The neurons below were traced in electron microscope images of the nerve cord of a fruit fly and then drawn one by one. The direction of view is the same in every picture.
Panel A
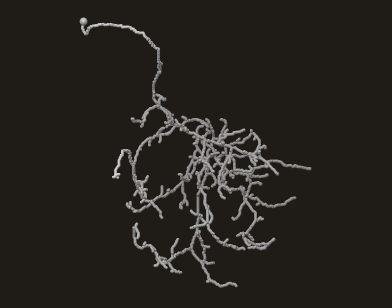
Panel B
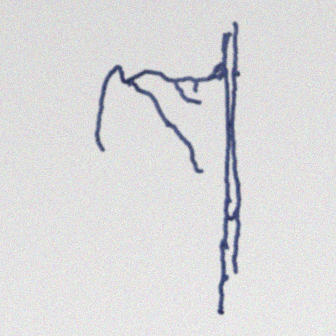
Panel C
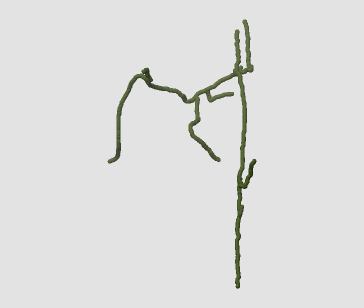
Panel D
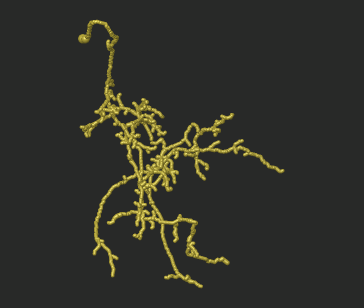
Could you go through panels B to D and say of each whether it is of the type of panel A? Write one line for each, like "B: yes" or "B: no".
B: no
C: no
D: yes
